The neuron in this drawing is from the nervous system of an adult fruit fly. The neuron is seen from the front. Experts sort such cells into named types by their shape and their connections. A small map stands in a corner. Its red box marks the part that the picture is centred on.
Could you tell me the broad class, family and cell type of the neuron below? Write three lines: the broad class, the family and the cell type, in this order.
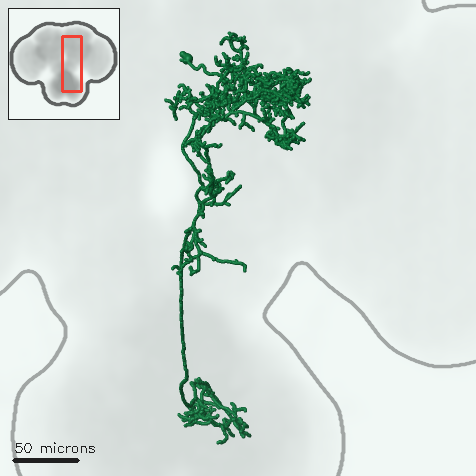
descending neuron
hemilineage PSp2
DNpe024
